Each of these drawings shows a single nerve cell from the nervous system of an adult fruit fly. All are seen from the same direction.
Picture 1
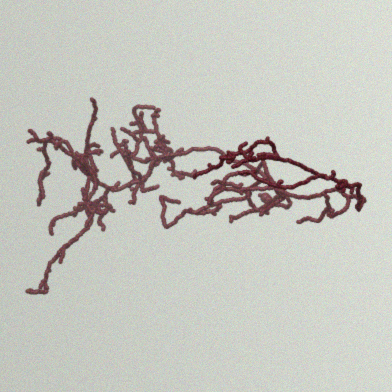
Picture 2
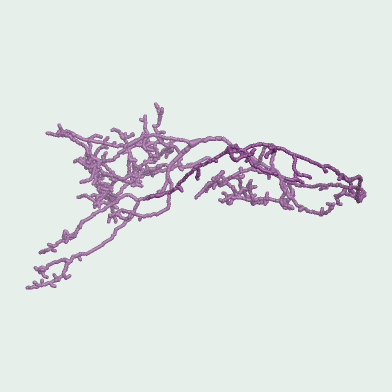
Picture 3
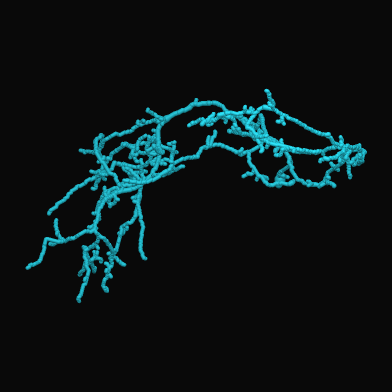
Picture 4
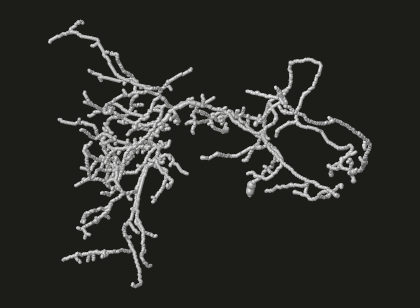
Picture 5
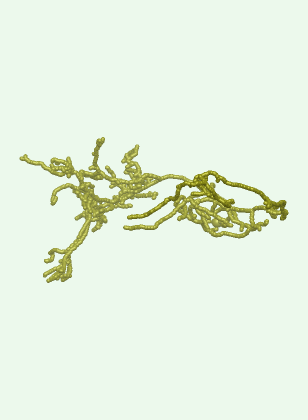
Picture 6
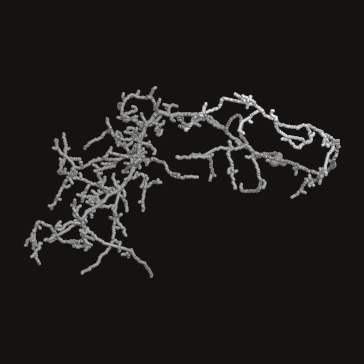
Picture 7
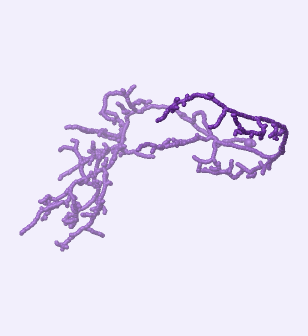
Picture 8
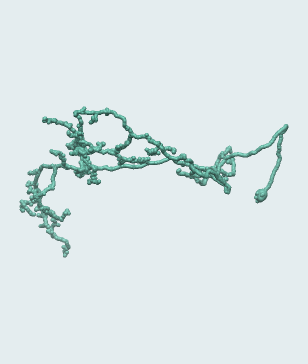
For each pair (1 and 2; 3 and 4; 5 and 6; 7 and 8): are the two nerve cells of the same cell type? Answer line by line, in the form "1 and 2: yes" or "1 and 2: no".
1 and 2: yes
3 and 4: yes
5 and 6: no
7 and 8: no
